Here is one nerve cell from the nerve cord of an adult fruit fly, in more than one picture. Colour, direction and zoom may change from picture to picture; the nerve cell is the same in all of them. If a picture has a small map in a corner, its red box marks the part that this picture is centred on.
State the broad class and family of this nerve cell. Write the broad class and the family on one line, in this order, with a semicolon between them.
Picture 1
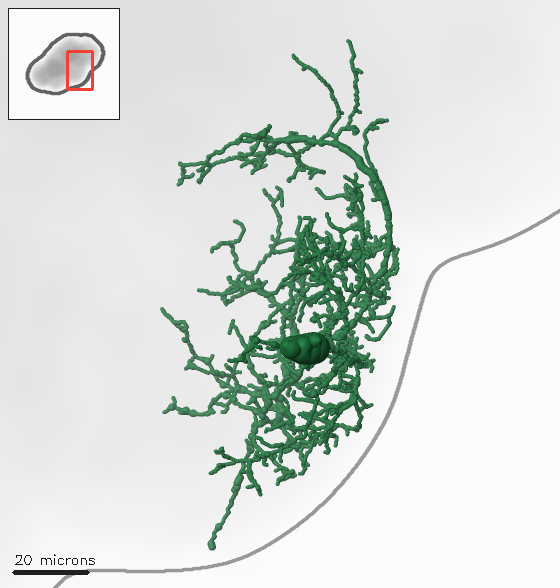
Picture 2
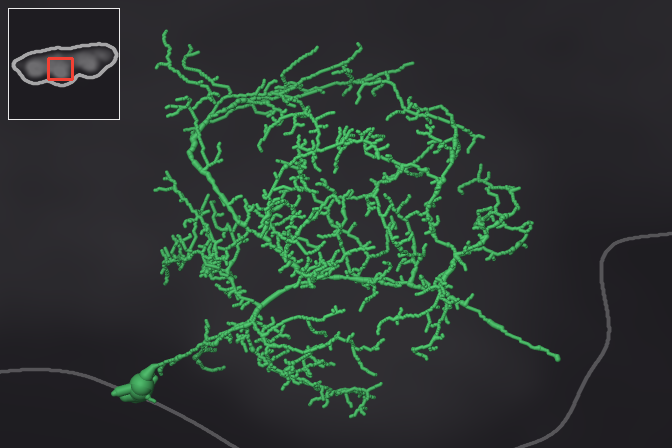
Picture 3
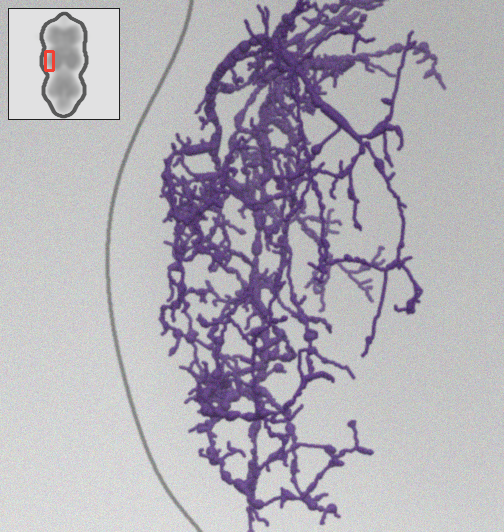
motor neuron of the nerve cord; MNml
